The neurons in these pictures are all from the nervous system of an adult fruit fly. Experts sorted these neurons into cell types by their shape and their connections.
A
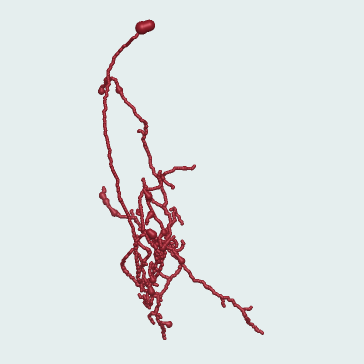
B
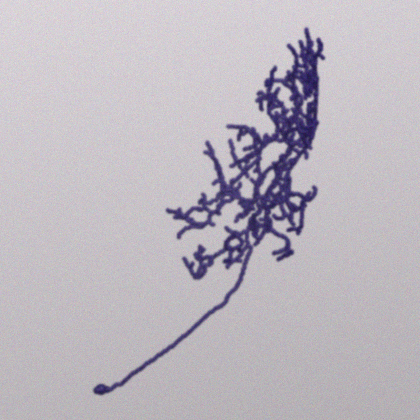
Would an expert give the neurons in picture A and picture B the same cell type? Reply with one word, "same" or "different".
different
